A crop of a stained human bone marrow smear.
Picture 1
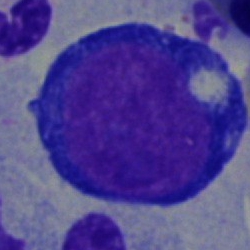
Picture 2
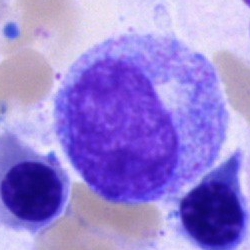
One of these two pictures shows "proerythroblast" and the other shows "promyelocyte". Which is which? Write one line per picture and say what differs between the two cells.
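Picture 1 – proerythroblast. No granules are visible in the cytoplasm.
Picture 2 – promyelocyte. Fine pink-purple granules are scattered through the cytoplasm.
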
